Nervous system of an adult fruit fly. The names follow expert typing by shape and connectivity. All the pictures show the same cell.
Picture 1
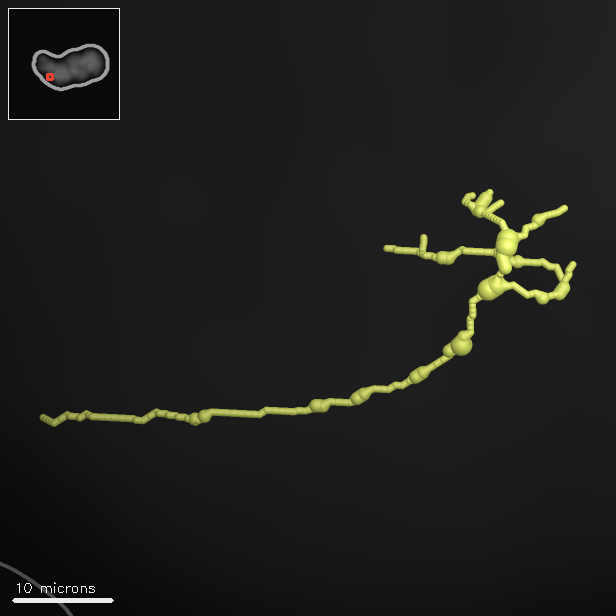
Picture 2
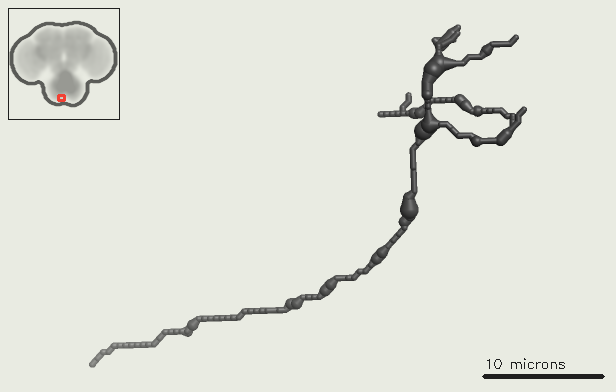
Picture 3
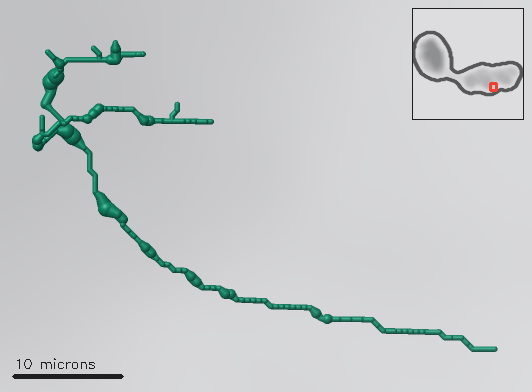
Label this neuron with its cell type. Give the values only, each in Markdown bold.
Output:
**SNta30**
